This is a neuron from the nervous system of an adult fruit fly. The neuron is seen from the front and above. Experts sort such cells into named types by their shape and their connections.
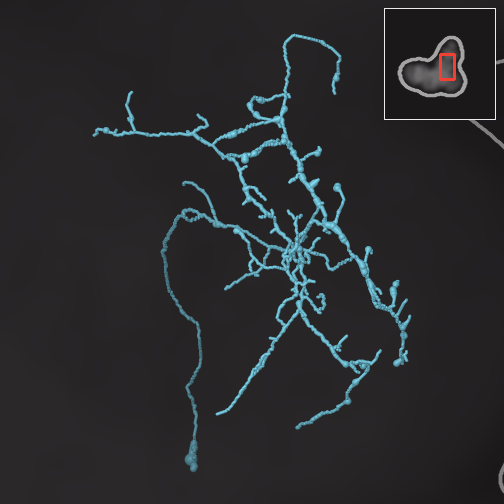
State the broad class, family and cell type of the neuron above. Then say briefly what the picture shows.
Its broad class is nerve-cord intrinsic neuron. The family is hemilineage 06B. It is of cell type IN06B066. Its cell body lies at the bottom of the picture. Dozens of branch ends can be seen.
